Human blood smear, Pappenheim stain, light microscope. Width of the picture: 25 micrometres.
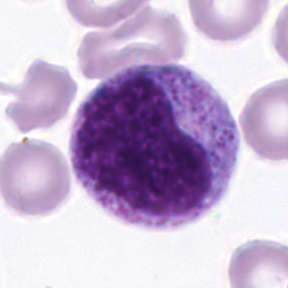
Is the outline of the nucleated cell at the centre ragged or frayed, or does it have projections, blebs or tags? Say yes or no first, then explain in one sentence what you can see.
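No. The cell outline is round and smooth.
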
